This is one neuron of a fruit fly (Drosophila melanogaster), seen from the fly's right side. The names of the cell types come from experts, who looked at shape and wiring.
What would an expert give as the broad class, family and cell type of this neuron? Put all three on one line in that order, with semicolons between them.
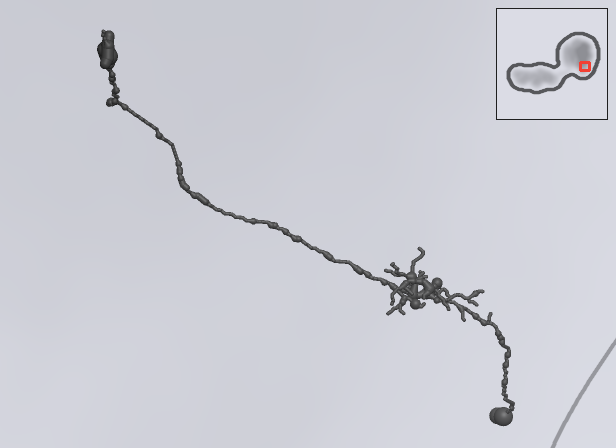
optic-lobe intrinsic neuron; Tm; Tm9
